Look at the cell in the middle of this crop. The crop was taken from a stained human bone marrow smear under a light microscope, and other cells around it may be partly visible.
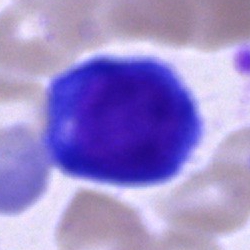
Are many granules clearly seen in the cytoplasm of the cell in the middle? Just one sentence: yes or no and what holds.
No, the cytoplasm of this cell holds no visible granules.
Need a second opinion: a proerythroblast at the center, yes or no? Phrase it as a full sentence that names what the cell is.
Yes, the cell in the middle is rightly called a proerythroblast.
